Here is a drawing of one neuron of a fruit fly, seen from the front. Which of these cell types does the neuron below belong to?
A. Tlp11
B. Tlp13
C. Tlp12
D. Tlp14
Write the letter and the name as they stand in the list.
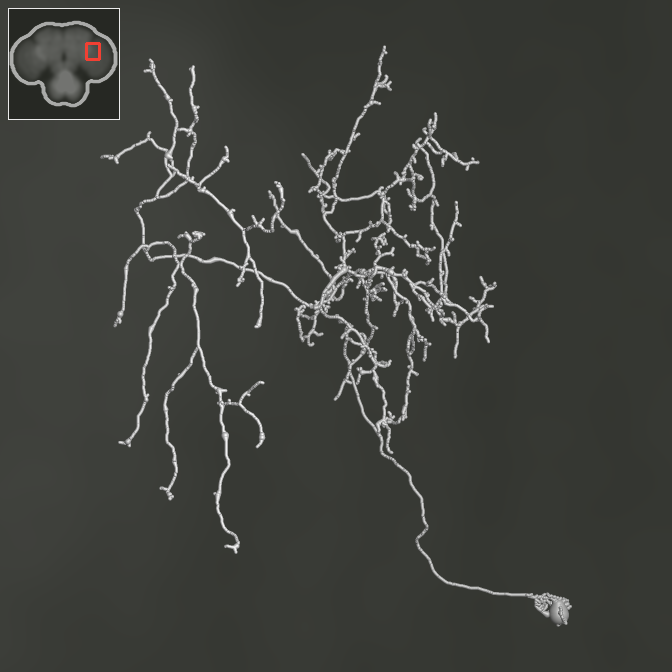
A. Tlp11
